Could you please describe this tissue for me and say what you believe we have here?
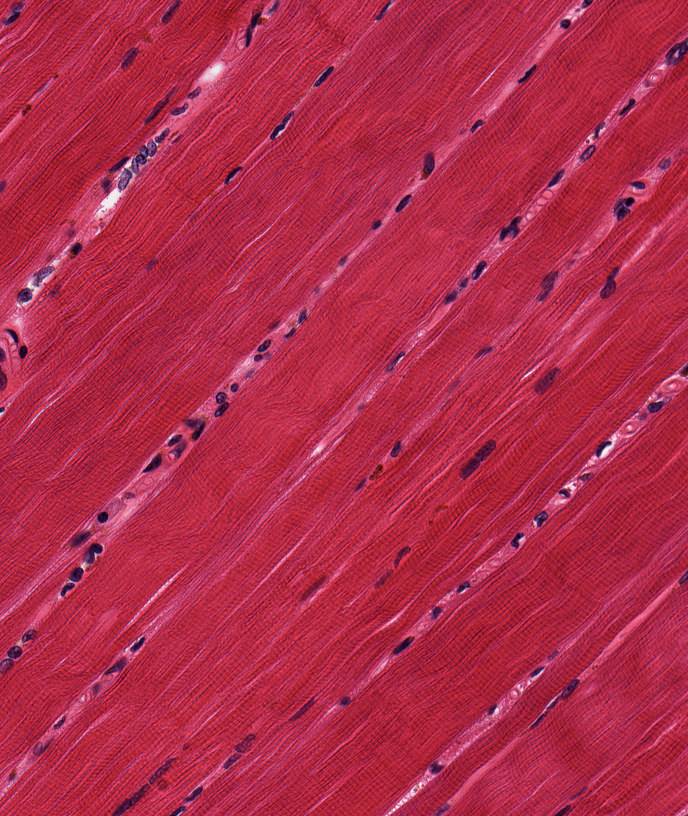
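The fibres lie side by side and do not branch. Fine transverse cross-striations run across them. Their cytoplasm stains a deep eosinophilic red. The nuclei are elongated and sit at the edges of the fibres rather than in their centres. This is skeletal muscle.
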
